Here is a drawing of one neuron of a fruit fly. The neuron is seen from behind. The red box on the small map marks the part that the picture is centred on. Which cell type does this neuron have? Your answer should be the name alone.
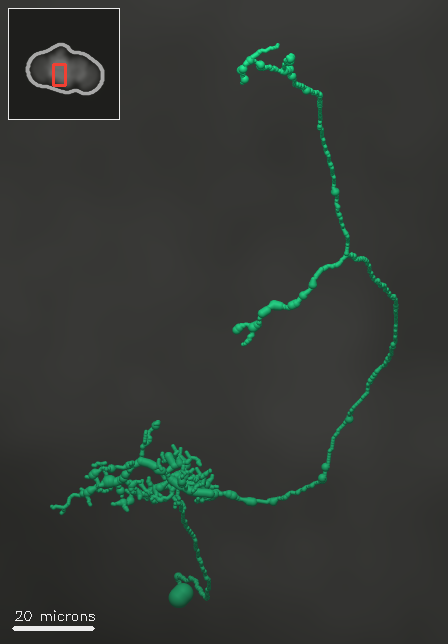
IN10B028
